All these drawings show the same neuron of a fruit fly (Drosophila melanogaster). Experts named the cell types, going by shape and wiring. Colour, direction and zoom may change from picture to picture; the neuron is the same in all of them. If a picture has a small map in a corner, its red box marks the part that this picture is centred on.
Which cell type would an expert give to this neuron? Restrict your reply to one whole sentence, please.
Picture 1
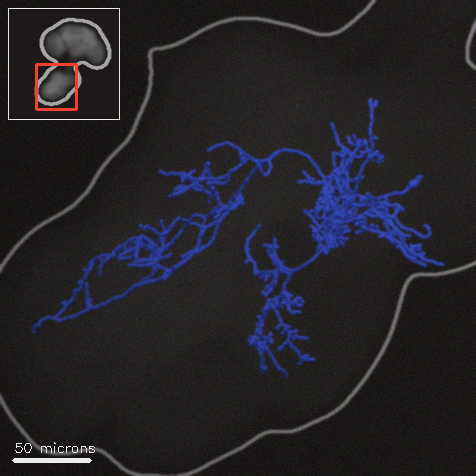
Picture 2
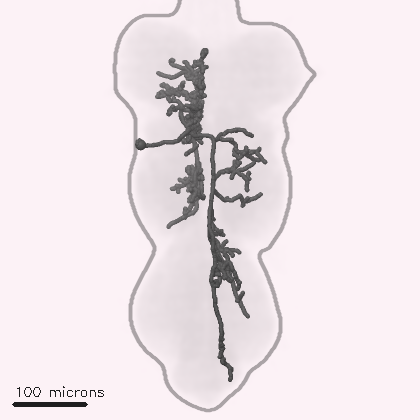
As for cell type, this neuron is IN18B017.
